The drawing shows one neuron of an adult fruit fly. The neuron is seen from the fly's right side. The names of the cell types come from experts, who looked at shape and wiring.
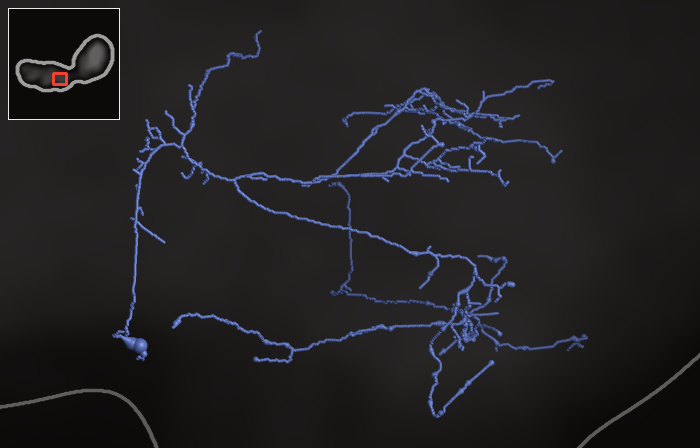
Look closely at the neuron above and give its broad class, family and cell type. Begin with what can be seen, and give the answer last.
The cell body can be seen at the lower left of the picture. The picture shows dozens of branch ends. Its broad class is nerve-cord intrinsic neuron. Its family is hemilineage 12A. Its cell type is IN12A064.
